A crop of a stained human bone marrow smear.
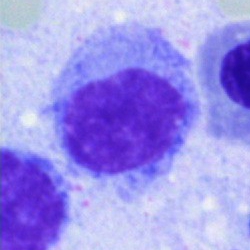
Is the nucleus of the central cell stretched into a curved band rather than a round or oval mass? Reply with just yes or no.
No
